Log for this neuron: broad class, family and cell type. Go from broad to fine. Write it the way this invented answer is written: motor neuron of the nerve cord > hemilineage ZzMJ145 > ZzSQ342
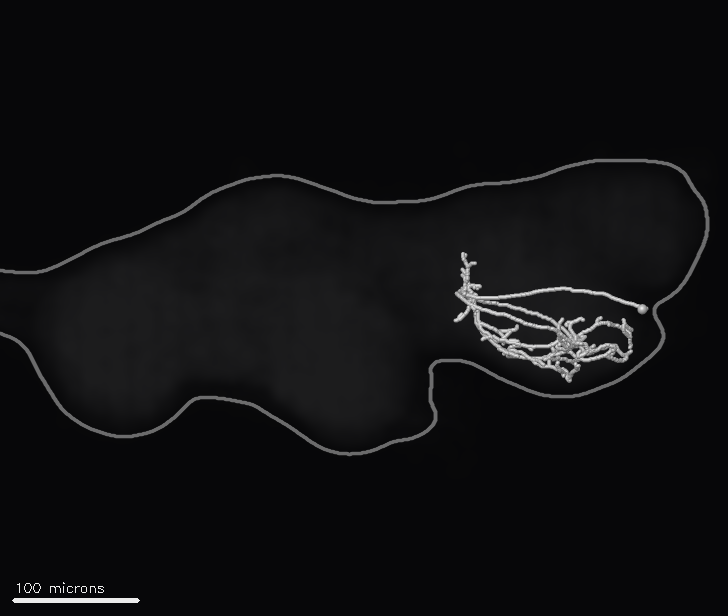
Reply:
nerve-cord intrinsic neuron > hemilineage 12B > IN12B032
